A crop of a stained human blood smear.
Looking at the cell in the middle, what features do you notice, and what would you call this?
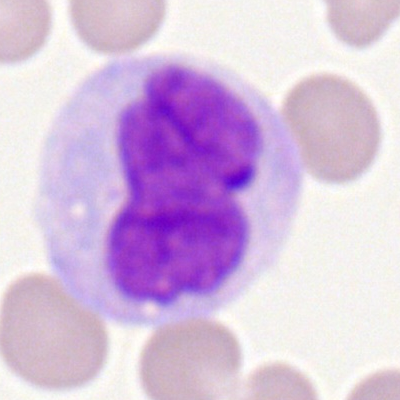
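First, chromatin: fine and lacy, not in dense clumps. Next, amount of cytoplasm: plentiful, with its widest rim on the left side of the nucleus. Then cytoplasm colour: pale grey-blue. Last, inclusions: a few small clear vacuoles in the cytoplasm on the left. The cell is a monocyte.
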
